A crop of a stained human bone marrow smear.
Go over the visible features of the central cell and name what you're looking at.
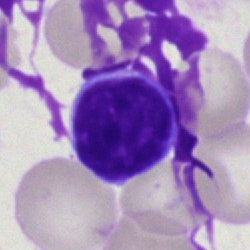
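Pale blue and thin, the rim of cytoplasm shows no granules. The chromatin is dark and dense, broken only by faint paler streaks. No distinct nucleoli are seen in the nucleus. This cell is a lymphocyte.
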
